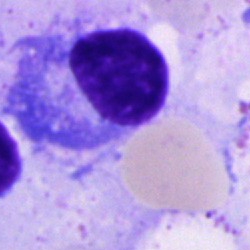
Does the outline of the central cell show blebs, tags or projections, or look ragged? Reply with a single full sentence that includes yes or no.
Yes, projections, blebs or tags, or a frayed edge, mark the outline of the cell.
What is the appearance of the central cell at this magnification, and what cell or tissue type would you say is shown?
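Off-centre toward the right lies the nucleus, with the cytoplasm spreading out to its left. The chromatin is dense and stains dark purple. The cytoplasm stains blue, though unevenly, with paler patches among the blue. The cell is a plasma cell.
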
